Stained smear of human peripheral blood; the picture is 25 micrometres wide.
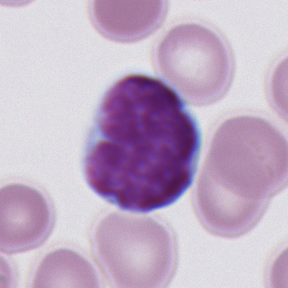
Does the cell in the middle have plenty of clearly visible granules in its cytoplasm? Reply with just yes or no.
No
